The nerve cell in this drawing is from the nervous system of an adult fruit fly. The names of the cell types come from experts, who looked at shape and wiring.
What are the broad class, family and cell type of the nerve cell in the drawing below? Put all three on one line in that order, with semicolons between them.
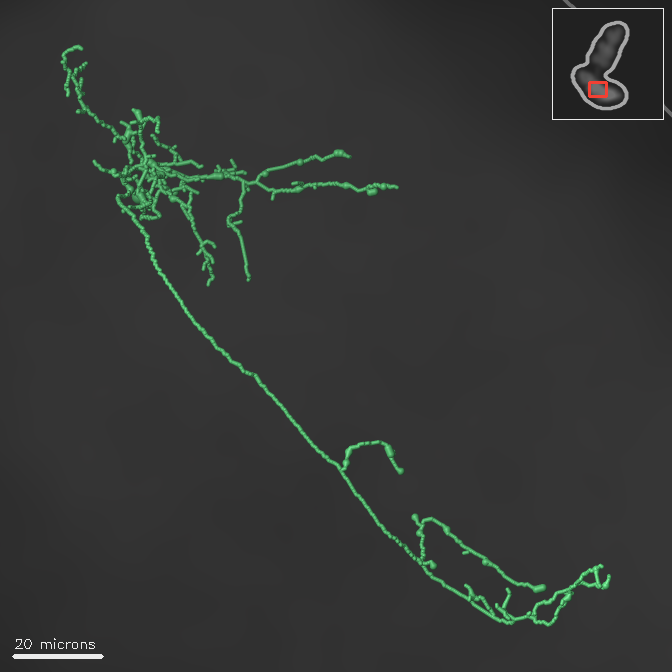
central-brain intrinsic neuron; hemilineage LHl2_dorsal; SLP129_c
